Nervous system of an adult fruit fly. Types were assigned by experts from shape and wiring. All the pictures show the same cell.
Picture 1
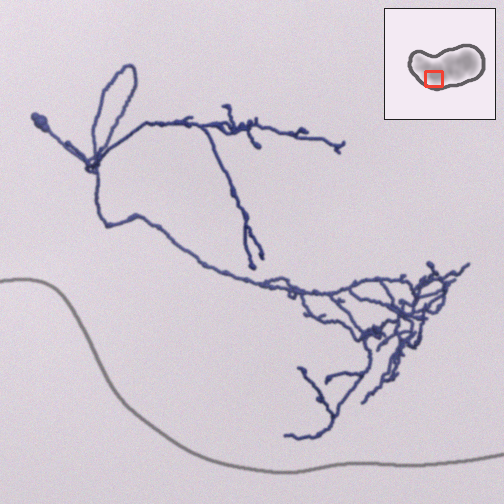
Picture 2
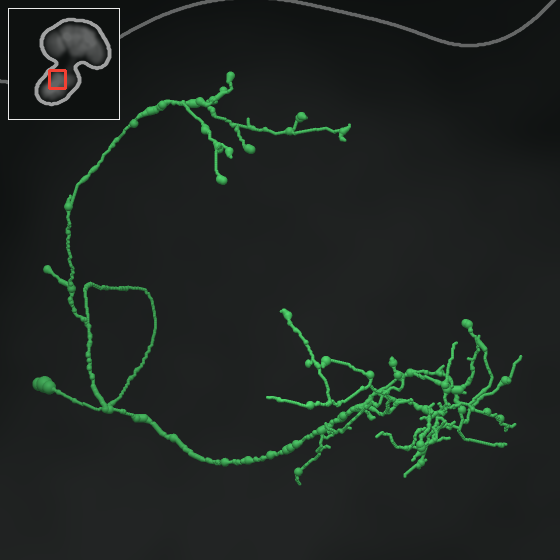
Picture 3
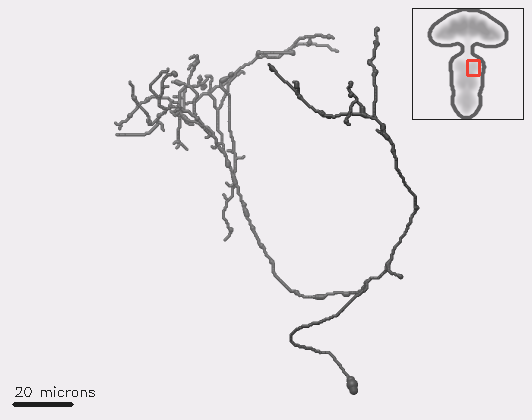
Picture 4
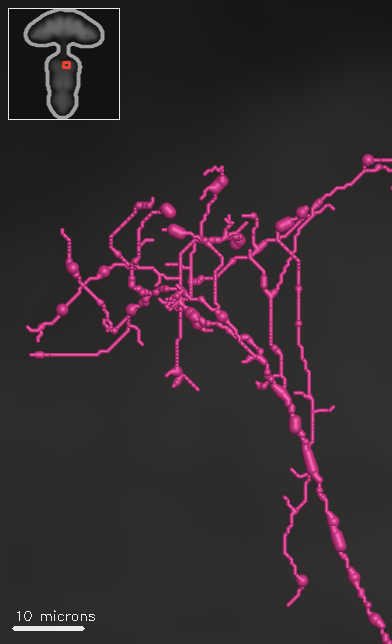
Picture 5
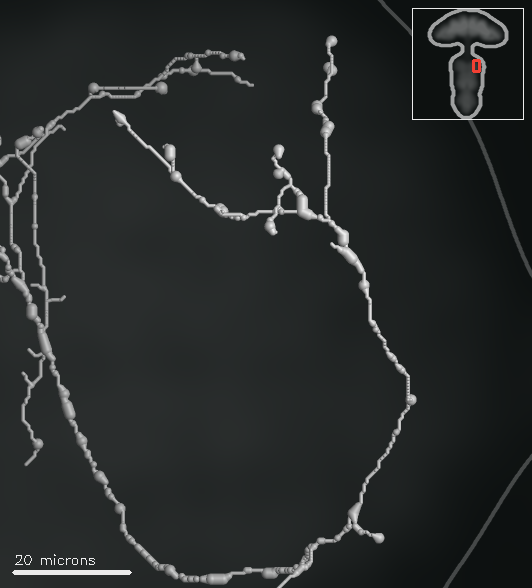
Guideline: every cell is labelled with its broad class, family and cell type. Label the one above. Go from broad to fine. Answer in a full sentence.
A nerve-cord intrinsic neuron of hemilineage 03A, type IN03A094.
